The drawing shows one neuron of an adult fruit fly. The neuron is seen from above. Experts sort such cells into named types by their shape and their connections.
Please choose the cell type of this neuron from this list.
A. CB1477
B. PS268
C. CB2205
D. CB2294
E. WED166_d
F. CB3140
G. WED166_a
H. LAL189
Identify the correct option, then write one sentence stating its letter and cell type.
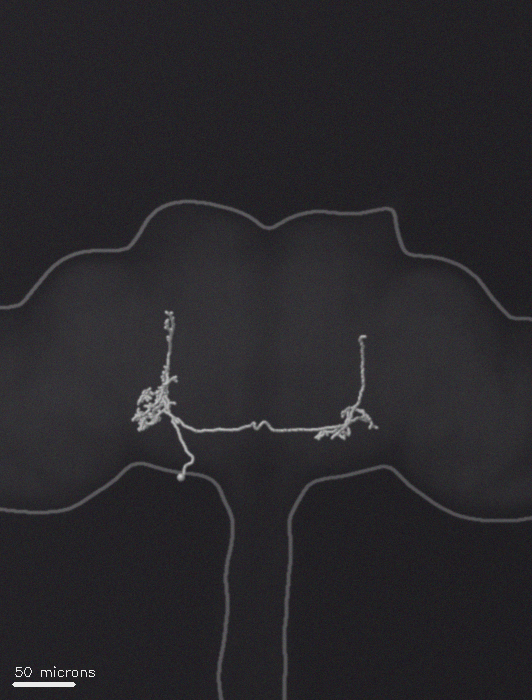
Among the listed cell types, CB1477 in option A is that of the neuron.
